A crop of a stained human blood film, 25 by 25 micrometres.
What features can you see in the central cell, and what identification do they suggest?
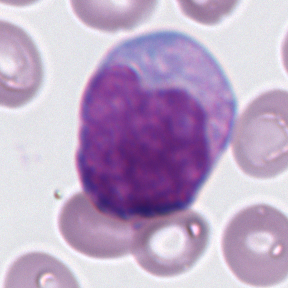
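Starting with the outline, it is round to slightly oval and smooth, with no surface projections. Next, the nucleus fills most of the cell, sits toward the lower left and measures about 13 micrometres across; a shallow notch marks its upper edge. Then the cytoplasm: it forms a pale blue-grey crescent, mainly on the upper right. Last, the name: atypical promyelocyte.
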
